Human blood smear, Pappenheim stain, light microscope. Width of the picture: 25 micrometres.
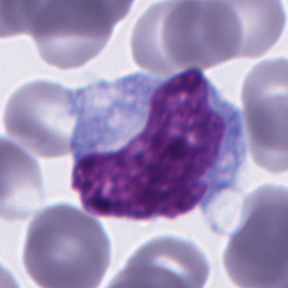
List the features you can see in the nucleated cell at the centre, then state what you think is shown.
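Let me look at the nucleus first: its shape is irregular, with an indentation. It sits toward the lower right of the cell. Its chromatin looks finely mottled, not gathered into coarse dense blocks. On the upper left, the cytoplasm spreads as a broad area. This cell is a monocyte.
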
